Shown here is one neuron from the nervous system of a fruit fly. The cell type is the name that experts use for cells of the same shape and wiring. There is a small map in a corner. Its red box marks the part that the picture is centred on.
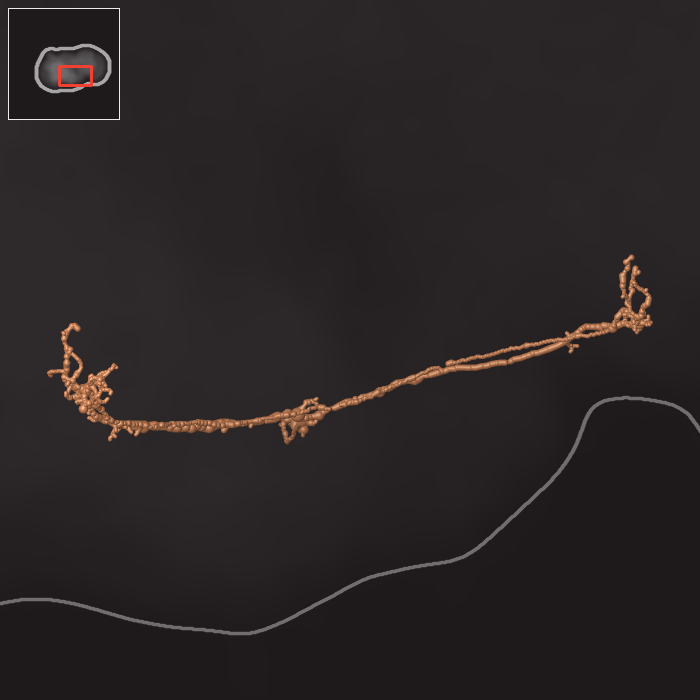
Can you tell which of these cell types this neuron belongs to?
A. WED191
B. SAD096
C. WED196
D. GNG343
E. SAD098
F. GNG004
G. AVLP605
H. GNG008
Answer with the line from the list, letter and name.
E. SAD098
